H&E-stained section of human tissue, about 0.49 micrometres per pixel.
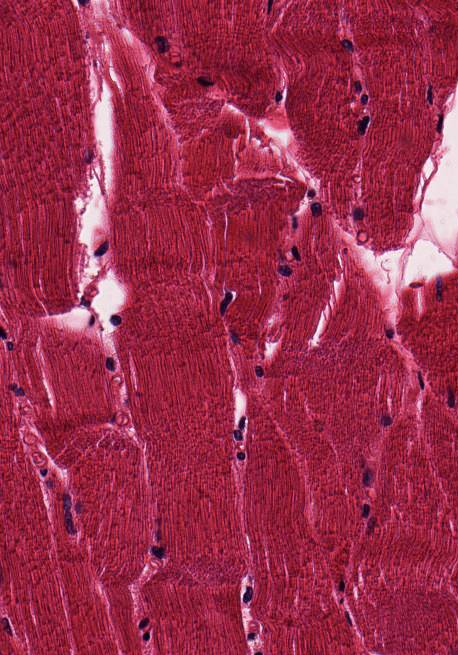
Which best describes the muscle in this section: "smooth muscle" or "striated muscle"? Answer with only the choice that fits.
Striated muscle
